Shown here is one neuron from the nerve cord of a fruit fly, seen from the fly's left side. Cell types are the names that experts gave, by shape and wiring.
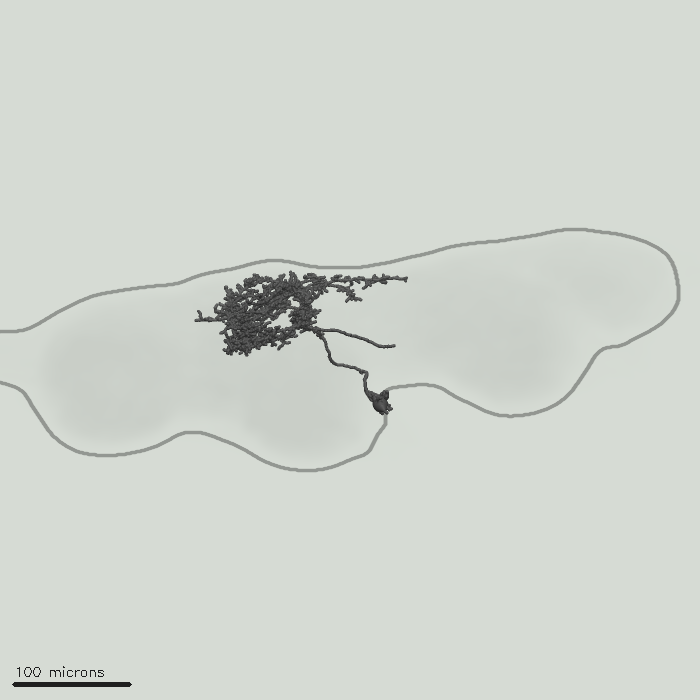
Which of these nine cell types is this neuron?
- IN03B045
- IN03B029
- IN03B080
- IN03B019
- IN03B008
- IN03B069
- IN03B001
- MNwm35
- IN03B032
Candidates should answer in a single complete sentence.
To this neuron applies the cell type name MNwm35.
